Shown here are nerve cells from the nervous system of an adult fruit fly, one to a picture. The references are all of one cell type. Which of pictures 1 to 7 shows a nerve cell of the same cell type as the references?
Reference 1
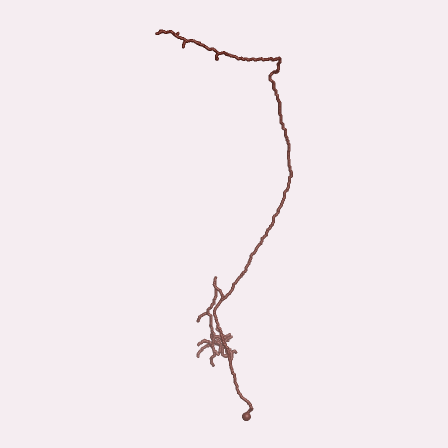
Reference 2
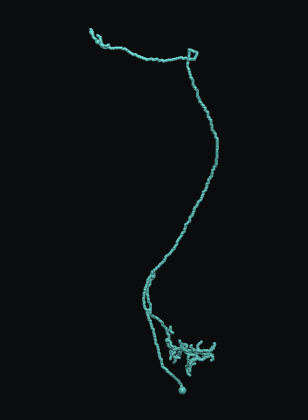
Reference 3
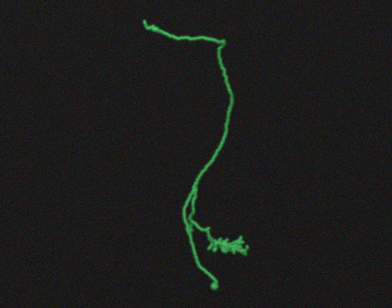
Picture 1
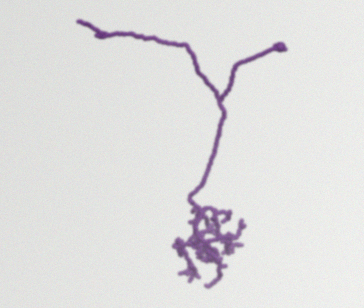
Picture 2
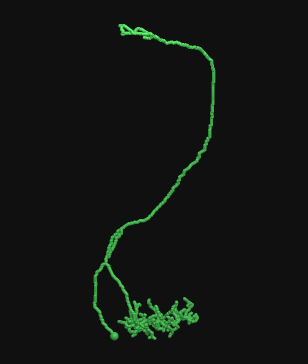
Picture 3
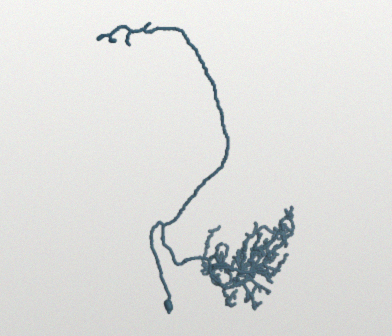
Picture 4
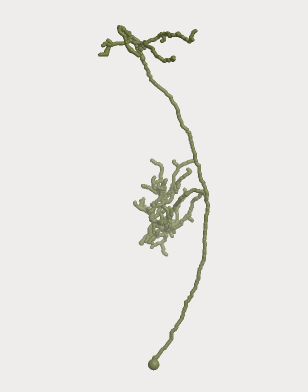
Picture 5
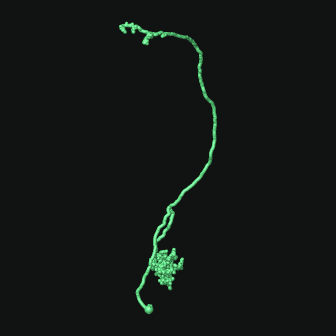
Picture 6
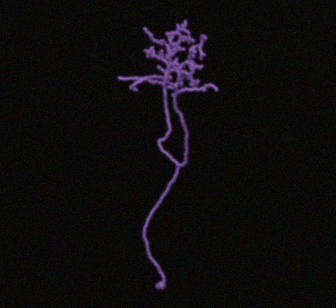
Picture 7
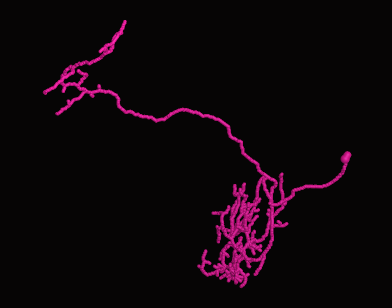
Picture 5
